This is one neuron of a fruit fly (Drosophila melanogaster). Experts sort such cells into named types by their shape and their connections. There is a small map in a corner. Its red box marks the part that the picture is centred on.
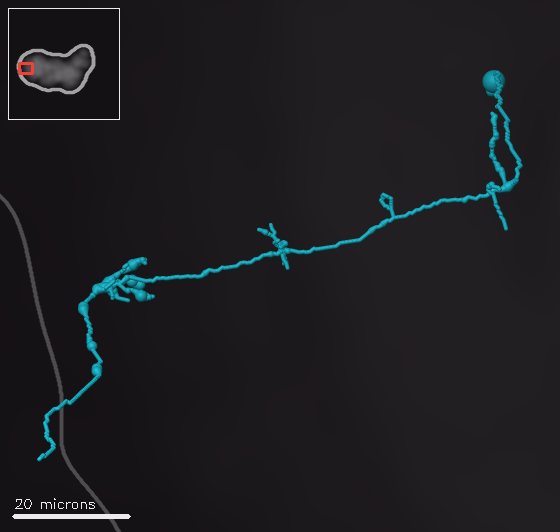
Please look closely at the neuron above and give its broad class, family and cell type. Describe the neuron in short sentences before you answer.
Its cell body lies at the upper right of the picture. From left to right in the picture it spans about 85 microns. Its broad class is optic-lobe intrinsic neuron. The family is C. It is of cell type C2.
